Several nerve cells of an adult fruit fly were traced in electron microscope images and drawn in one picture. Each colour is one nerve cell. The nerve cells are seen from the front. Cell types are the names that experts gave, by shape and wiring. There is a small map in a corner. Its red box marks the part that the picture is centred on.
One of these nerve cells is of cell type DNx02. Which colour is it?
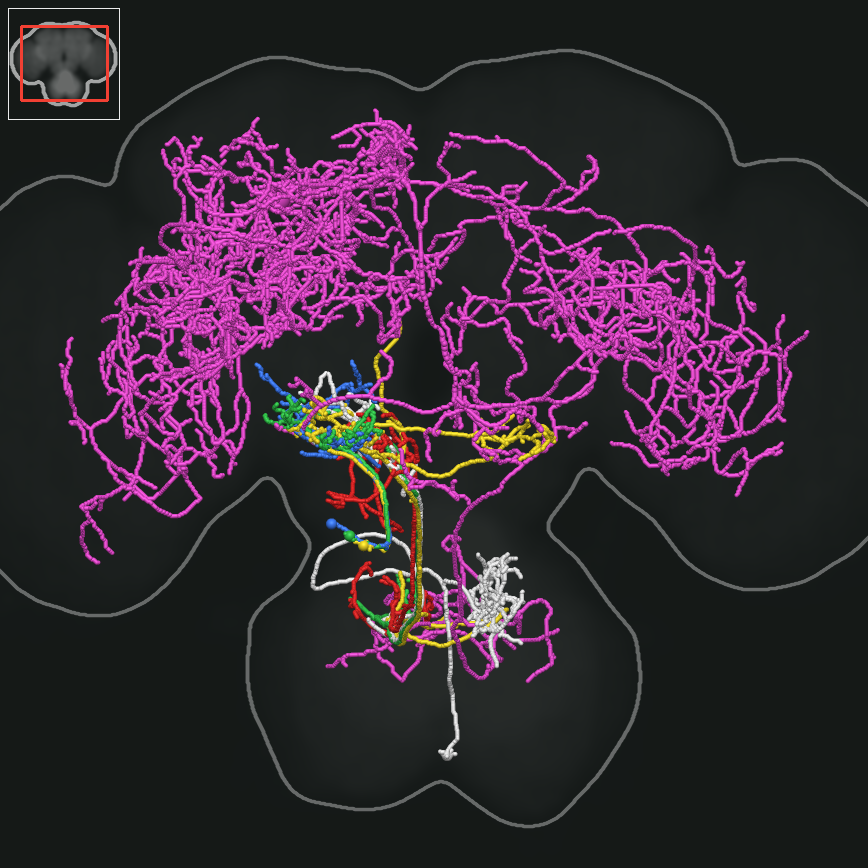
red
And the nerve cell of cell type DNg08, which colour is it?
green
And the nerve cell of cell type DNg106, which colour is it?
yellow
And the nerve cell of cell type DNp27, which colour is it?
magenta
